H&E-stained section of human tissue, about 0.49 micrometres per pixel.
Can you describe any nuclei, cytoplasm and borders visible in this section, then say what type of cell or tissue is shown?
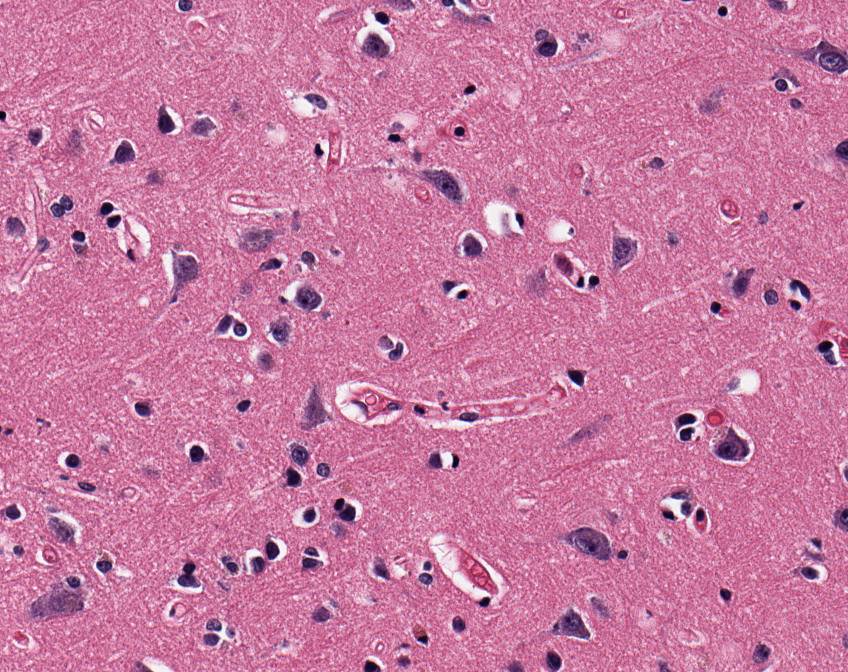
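The field consists of a pink, finely fibrillary background with cells scattered singly through it, without epithelium or glands. Large neurons with angular, triangular cell bodies and purplish cytoplasm lie across it, for instance at the lower left and the right edge. No fat cells are present. Many cells and vessels sit within clear, empty halos caused by tissue shrinkage. This is cerebral cortex.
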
